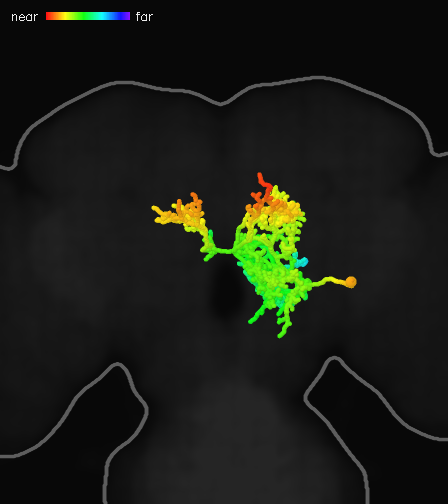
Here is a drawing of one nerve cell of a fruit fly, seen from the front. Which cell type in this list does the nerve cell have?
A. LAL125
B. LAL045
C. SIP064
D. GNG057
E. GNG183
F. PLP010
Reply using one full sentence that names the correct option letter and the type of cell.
Option B, LAL045, is the type of cell the nerve cell is.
